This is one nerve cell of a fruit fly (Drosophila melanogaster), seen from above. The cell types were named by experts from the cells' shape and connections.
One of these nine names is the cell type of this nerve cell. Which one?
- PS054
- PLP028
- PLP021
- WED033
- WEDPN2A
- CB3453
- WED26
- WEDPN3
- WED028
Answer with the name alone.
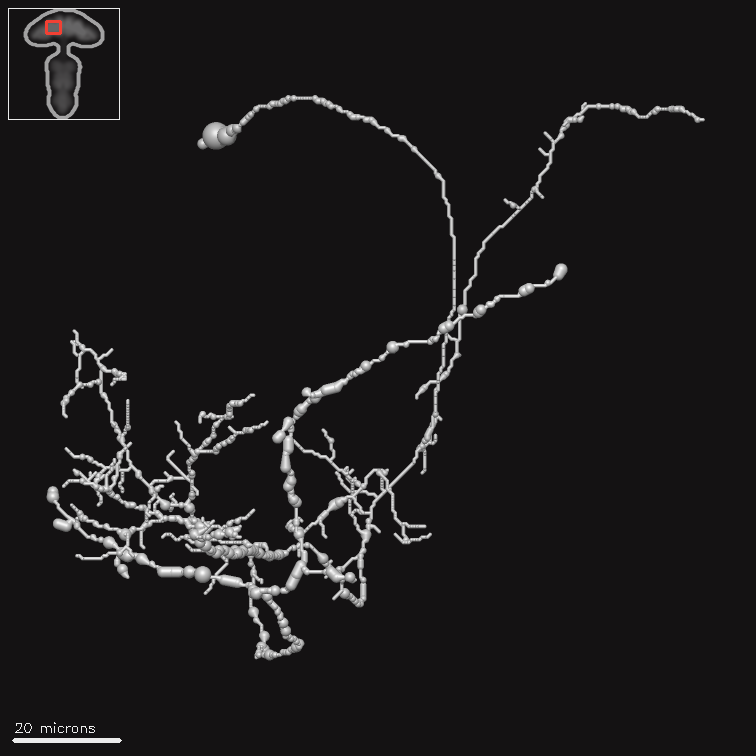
WEDPN2A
